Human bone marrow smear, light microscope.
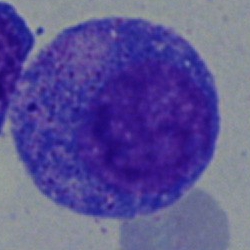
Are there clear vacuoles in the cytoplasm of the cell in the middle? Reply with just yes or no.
No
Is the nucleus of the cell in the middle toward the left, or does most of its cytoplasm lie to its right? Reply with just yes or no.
No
